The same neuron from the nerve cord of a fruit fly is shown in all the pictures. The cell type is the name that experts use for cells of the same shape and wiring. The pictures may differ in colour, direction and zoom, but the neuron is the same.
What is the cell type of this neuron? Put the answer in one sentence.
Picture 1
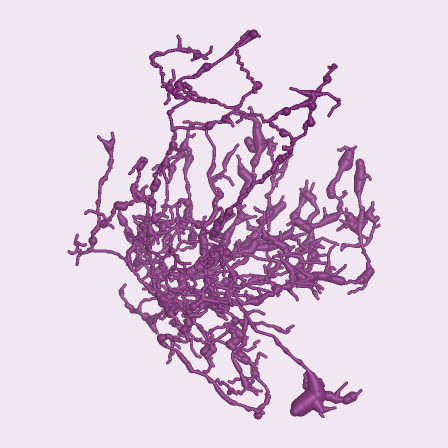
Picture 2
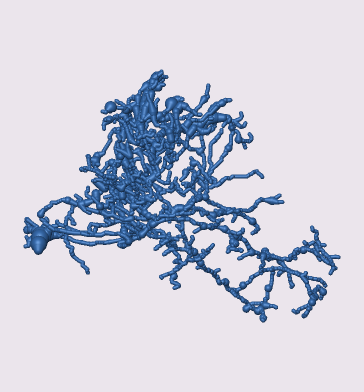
The cell type is INXXX379.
